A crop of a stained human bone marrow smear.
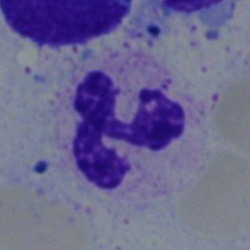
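Segmented neutrophil in a bone marrow smear. Its right-hand lobe joins the rest of the nucleus by a narrower strand. The chromatin is dark purple and coarsely clumped, with small paler patches. Fine, scattered pinkish-violet granules lie in abundant, pale pinkish-grey cytoplasm.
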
